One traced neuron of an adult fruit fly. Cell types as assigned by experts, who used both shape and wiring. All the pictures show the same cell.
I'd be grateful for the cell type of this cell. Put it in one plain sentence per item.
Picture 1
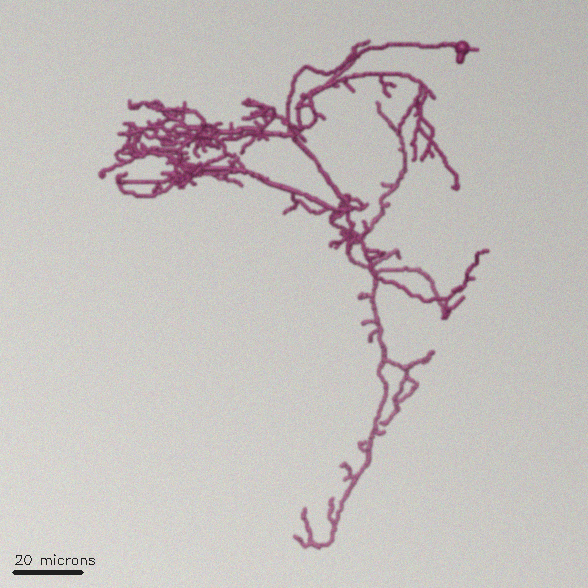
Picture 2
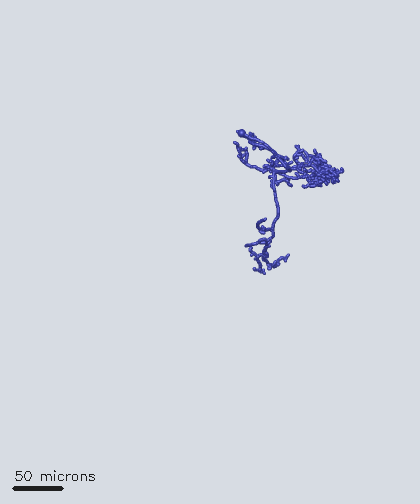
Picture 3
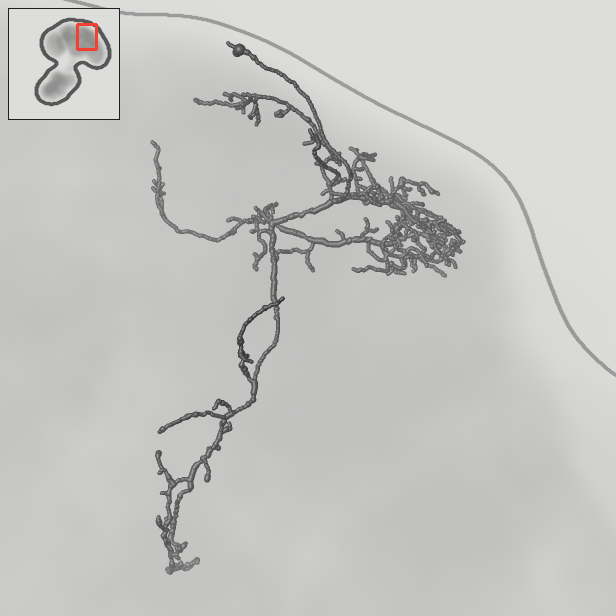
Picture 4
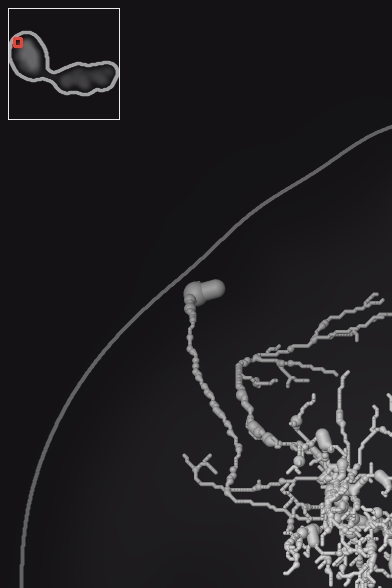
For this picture: The cell type is AOTU016_a.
